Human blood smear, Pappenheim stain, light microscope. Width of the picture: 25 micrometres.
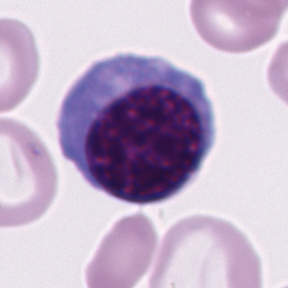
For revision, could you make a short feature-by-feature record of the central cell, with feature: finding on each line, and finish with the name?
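Outline: roughly round, about 14 micrometres across
Nucleus: round, with no indentation or lobes, about 10 micrometres across
Position: the nucleus sits toward the lower right of the cell
Share: the nucleus takes up about 60% of the cell's area
Chromatin: dark purple and coarsely clumped
Cytoplasm: a band, widest on the upper left side of the nucleus
Name: normoblast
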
